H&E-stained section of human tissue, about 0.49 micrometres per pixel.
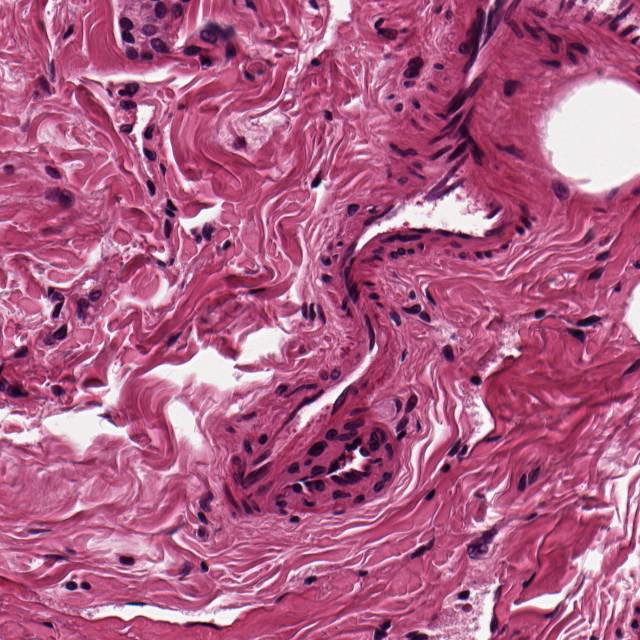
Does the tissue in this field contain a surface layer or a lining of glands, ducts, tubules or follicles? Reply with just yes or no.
No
